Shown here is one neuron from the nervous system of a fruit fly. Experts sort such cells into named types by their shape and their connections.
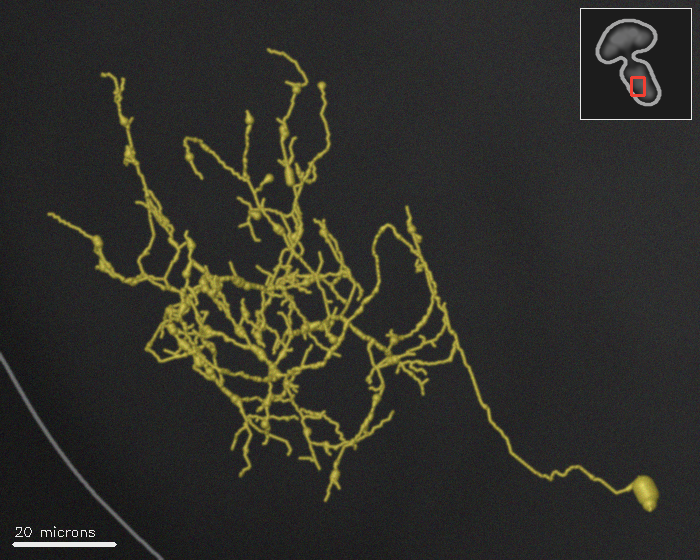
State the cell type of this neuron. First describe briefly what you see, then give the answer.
It is in the nerve cord and does not reach the brain. The cell body can be seen at the lower right of the picture. Dozens of branch ends can be seen. This is a nerve-cord intrinsic neuron. It is of cell type IN03A062_e.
